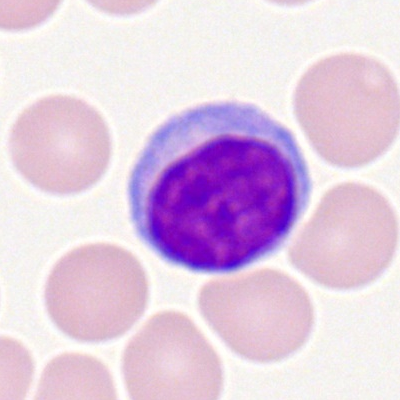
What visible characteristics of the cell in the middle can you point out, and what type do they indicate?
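A round, smooth outline encloses this cell. Its chromatin is dark purple and clumped, with paler patches lying between the clumps. The cytoplasm is free of both granules and vacuoles. This is a lymphocyte.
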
